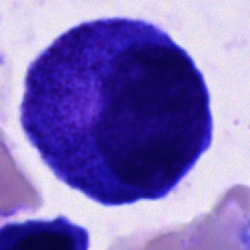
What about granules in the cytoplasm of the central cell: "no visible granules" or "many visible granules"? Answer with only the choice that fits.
No visible granules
